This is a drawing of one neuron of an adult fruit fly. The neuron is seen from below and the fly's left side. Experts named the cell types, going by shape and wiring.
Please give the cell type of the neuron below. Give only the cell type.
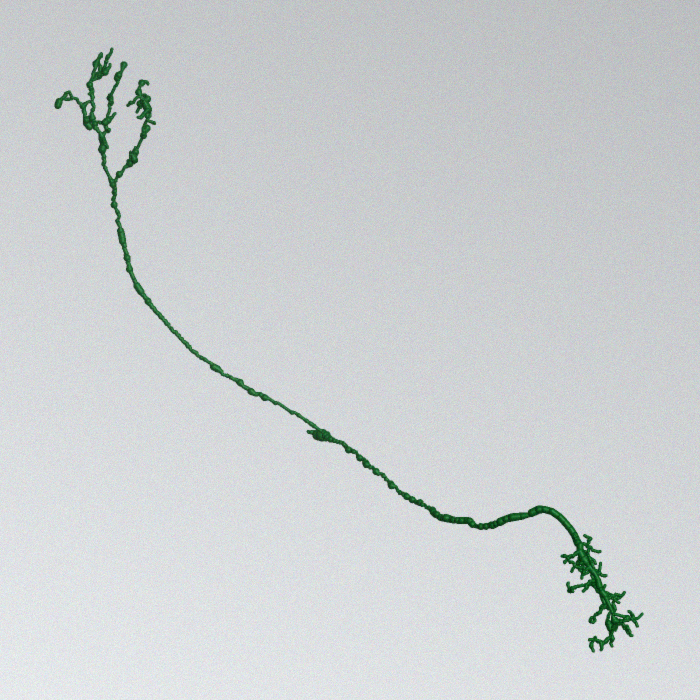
LC10a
